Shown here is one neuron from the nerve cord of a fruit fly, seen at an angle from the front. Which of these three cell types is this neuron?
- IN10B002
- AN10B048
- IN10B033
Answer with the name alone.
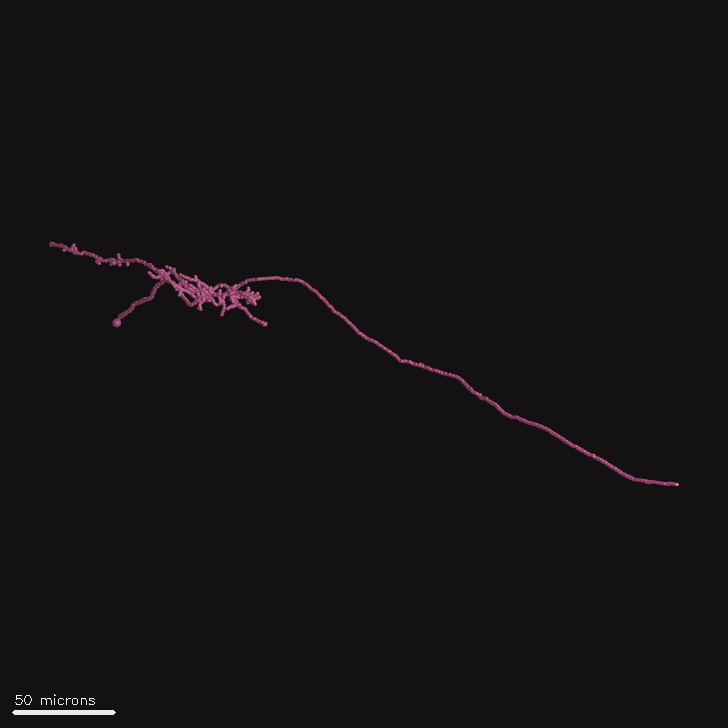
AN10B048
